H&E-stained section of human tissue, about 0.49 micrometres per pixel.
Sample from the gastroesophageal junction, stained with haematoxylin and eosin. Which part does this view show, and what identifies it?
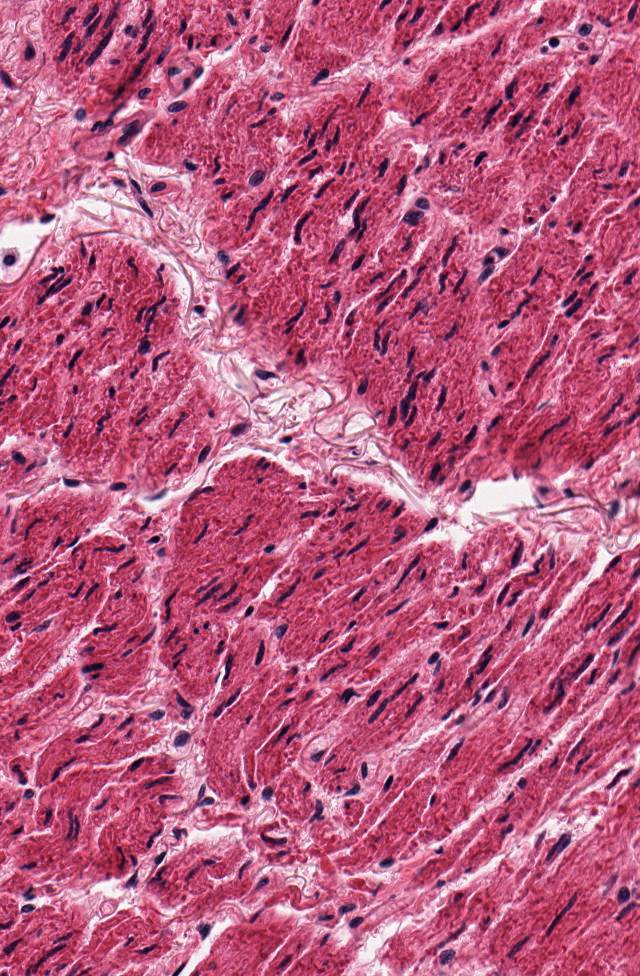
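Smooth muscle. Fibres parallel within each bundle, slanting obliquely; nuclei dark blue, elongated, lying lengthwise along the fibres.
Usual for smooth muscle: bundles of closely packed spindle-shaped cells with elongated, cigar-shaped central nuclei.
Loose pale connective tissue with thin wavy fibres crosses the upper middle between two bundles. No epithelium or glands in the field.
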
